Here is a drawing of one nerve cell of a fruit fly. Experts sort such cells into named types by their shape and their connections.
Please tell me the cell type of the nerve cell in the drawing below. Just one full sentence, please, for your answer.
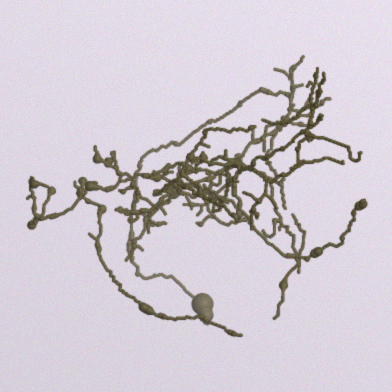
This nerve cell is a member of the IN20A.22A084 cell type.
